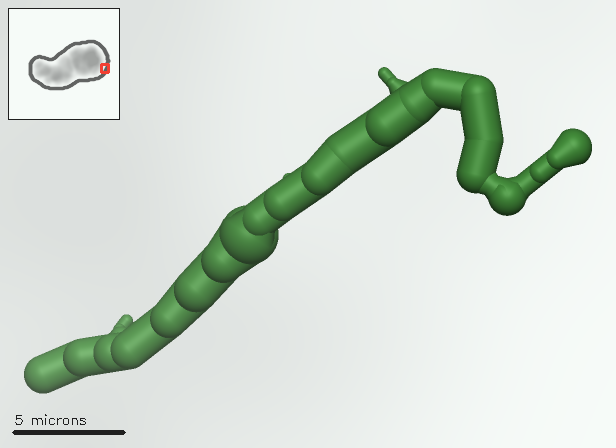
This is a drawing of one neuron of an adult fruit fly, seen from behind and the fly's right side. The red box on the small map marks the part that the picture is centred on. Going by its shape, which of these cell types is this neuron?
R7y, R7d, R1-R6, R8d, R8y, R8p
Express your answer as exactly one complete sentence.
By its cell type, the neuron is R1-R6.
